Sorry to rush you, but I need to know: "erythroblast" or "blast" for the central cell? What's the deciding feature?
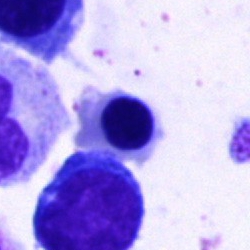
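Rather than a blast, this is an erythroblast.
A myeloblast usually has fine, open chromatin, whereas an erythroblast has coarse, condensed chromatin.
Here the chromatin is uniformly very dark and dense, with no visible pattern. The nucleus sits off-centre, towards the right side, within pale greyish-lavender cytoplasm. The cell outline is irregular, with small pointed projections on the left side.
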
